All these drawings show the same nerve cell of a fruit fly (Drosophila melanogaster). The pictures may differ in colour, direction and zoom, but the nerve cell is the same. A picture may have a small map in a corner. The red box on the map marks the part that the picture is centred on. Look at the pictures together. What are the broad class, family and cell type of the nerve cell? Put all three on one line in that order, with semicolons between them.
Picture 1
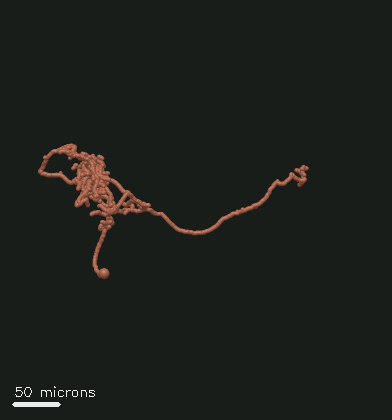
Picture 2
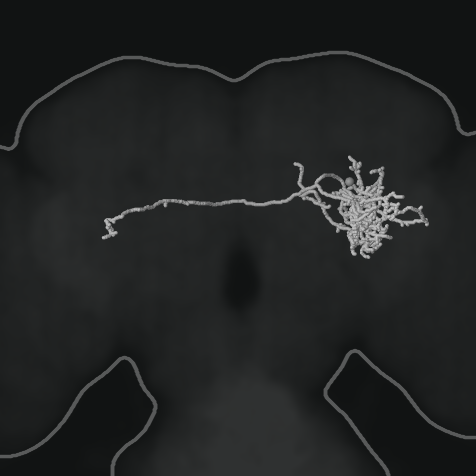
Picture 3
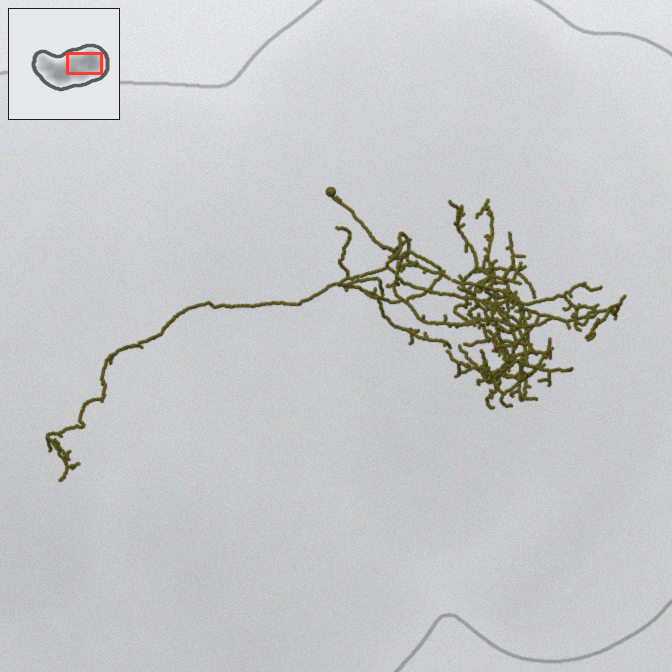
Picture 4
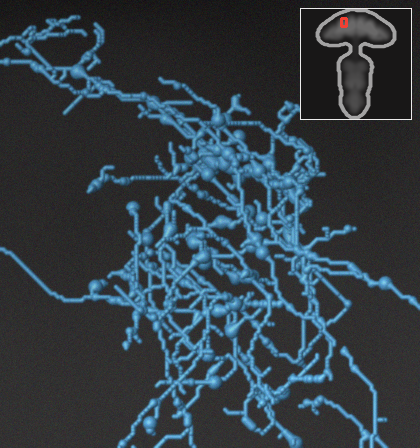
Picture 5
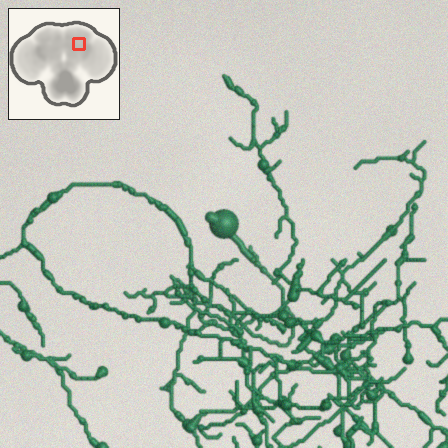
central-brain intrinsic neuron; hemilineage DL1_ventral; AVLP527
